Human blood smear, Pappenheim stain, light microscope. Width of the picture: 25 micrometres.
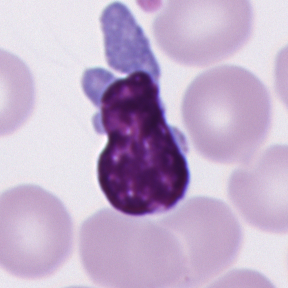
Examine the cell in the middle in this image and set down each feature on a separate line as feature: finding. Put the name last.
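Nucleus: pinched in on both sides in upper part; gourd-like.
Axis: nuclear long axis runs top to bottom.
Granules: none seen around nucleus.
Lower edge: smooth, rounded.
Name: typical lymphocyte.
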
